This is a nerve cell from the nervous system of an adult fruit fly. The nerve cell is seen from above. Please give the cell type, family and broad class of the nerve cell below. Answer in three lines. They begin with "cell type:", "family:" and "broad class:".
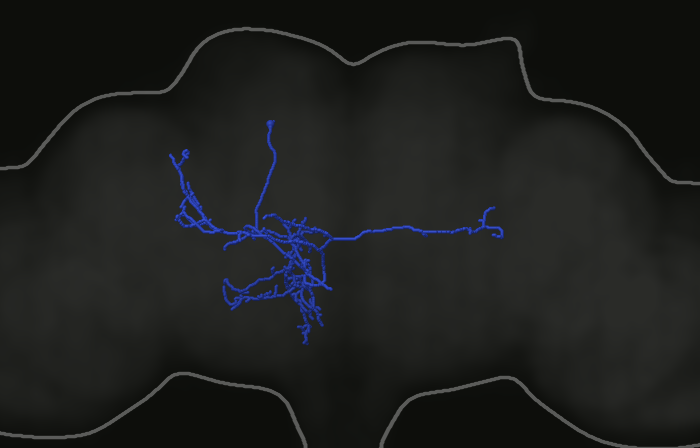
cell type: CL117
family: hemilineage PSa1
broad class: central-brain intrinsic neuron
